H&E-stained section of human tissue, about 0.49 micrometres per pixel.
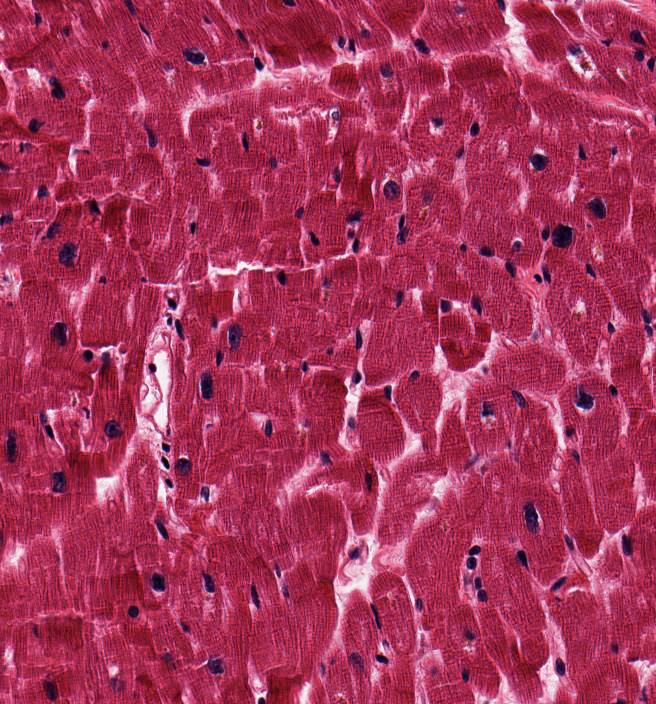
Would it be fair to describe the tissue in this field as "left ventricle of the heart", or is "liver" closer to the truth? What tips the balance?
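This is left ventricle of the heart.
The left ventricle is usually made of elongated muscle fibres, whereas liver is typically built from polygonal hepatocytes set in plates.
Here cross-striated muscle fibres fill nearly the whole field, branching and joining neighbours in a meshwork. Their cytoplasm stains deep pink-red, and only narrow pale clefts with small dark elongated nuclei separate them.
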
